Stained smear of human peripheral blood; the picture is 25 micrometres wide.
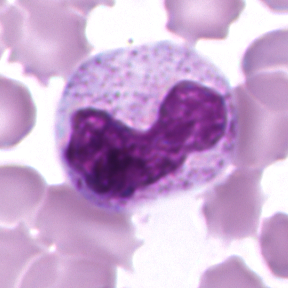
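Band neutrophil, the nucleated cell at the centre of this stained smear of human peripheral blood. Its outline is round and smooth, and the cytoplasm is plentiful and pale lilac. The nucleus is worth a glance: one continuous curved band, not split into separate lobes, lying mostly in the lower half of the cell.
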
